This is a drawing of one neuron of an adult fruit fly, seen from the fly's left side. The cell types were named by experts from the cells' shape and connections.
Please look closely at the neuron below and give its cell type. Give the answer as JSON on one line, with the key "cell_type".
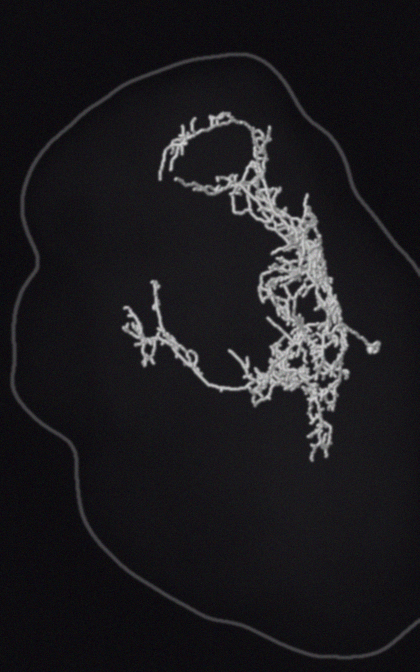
{"cell_type": "PLP177"}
